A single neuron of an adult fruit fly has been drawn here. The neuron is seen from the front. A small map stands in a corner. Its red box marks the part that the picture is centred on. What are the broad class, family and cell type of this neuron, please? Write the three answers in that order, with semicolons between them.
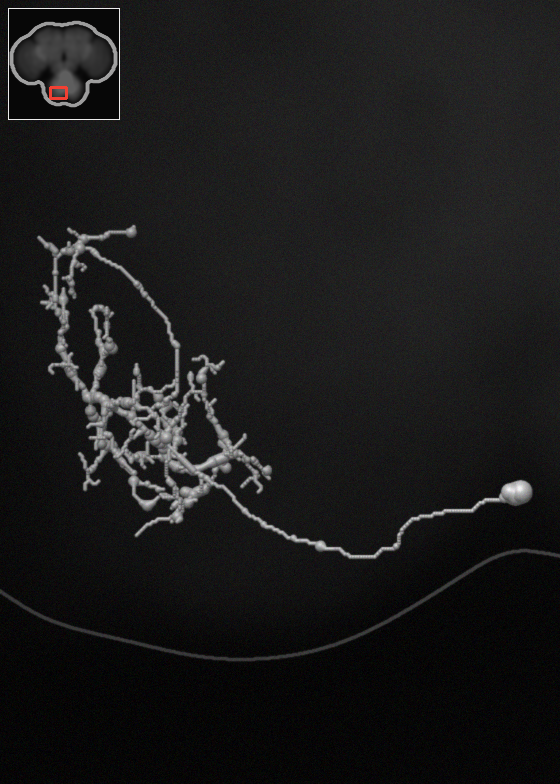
nerve-cord intrinsic neuron; hemilineage 13B; IN13B084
